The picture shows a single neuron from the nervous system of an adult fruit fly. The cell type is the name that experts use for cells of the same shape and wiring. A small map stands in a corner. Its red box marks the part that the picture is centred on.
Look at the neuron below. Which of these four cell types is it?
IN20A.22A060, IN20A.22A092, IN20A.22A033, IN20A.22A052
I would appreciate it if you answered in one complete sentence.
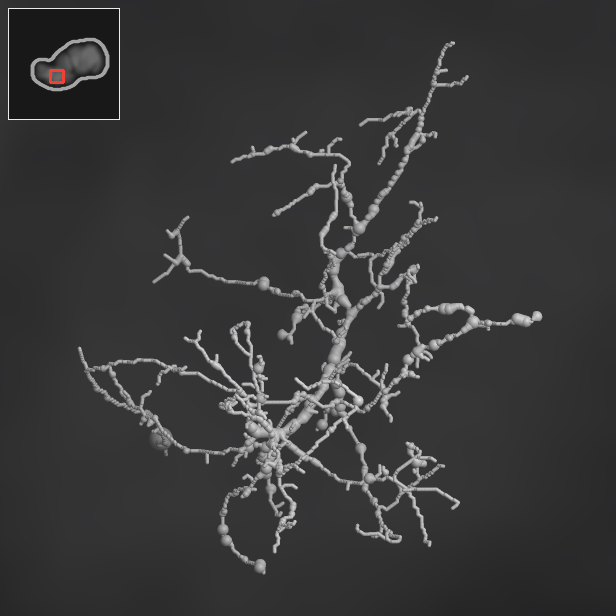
It is IN20A.22A033 that this neuron is, by cell type.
